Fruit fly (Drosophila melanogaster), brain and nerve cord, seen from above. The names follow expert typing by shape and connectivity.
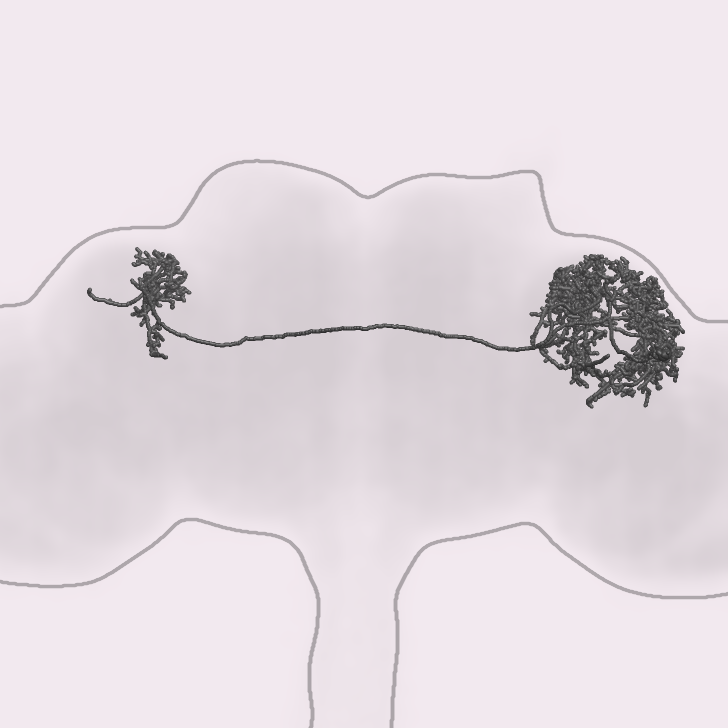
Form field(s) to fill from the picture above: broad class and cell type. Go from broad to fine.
central-brain intrinsic neuron; AVLP023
